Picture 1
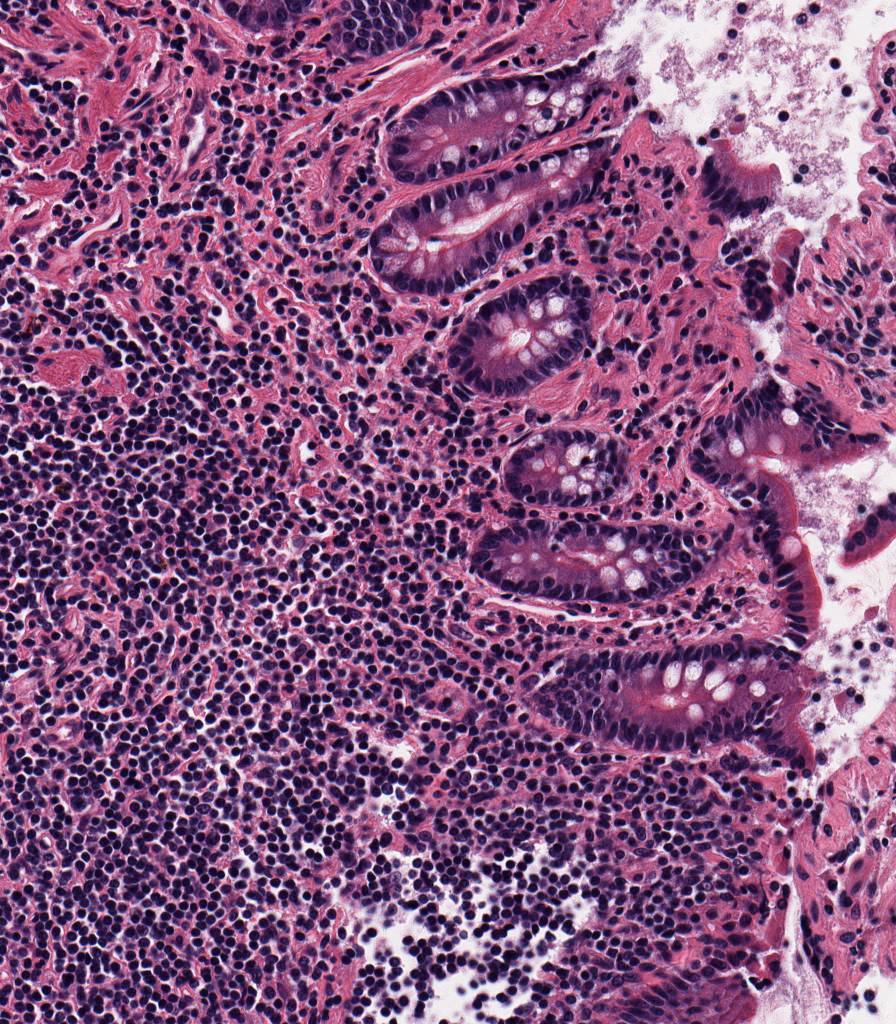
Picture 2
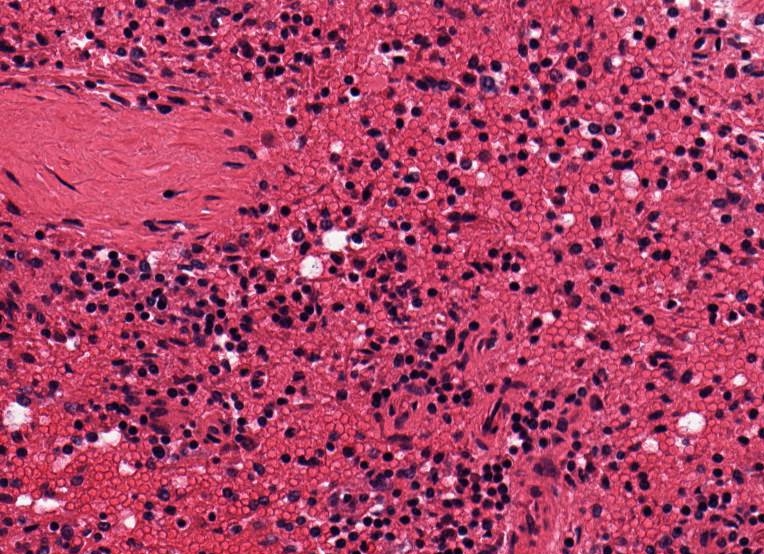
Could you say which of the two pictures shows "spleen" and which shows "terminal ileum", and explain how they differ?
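Picture 1 shows terminal ileum; picture 2 shows spleen. In the terminal ileum, a dense sheet of small lymphocytes fills the left and lower field; these are closely packed cells with round, dark nuclei and very little cytoplasm. Glands lie along the right, their crypts lined by columnar cells with many goblet cells holding pale, clear mucin vacuoles. At the right edge, a single layer of columnar surface epithelium faces the open lumen. The spleen contains no epithelium or glands; small, very dark round nuclei with little visible cytoplasm are scattered among red blood cells.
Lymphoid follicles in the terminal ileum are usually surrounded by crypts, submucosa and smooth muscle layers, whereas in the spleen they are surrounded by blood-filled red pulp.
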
